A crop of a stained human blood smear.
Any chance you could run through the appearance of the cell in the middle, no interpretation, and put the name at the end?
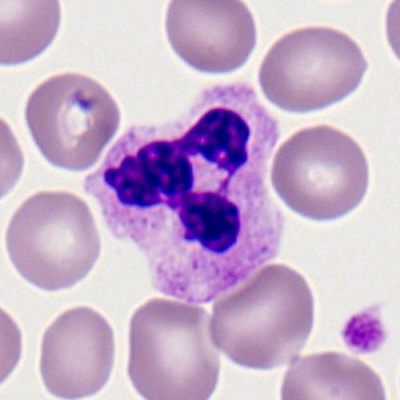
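Looking first at the nucleus, I count three lobes, and I can't make out any nucleoli within it. The cytoplasm carries fine granules, faint and lilac. The edge of the cell isn't smoothly round; it runs irregularly. So this is a segmented neutrophil.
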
